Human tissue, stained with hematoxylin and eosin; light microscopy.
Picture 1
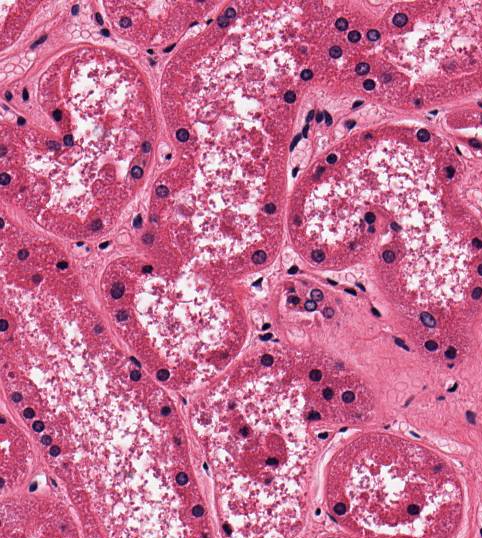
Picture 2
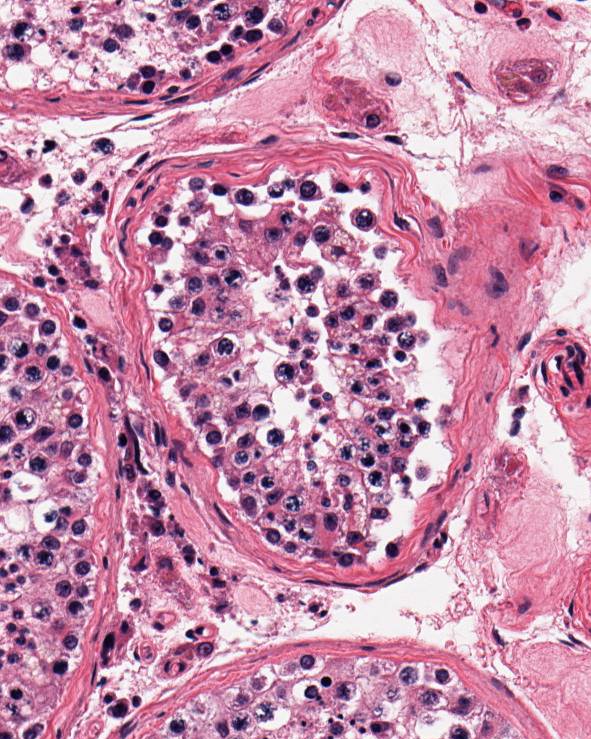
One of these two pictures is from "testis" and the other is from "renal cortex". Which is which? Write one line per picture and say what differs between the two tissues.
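Picture 1: renal cortex. Each tubule is lined by a single layer of cuboidal to low columnar epithelial cells.
Picture 2: testis. The central tubule is lined by a stratified epithelium of many layers of rounded cells.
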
